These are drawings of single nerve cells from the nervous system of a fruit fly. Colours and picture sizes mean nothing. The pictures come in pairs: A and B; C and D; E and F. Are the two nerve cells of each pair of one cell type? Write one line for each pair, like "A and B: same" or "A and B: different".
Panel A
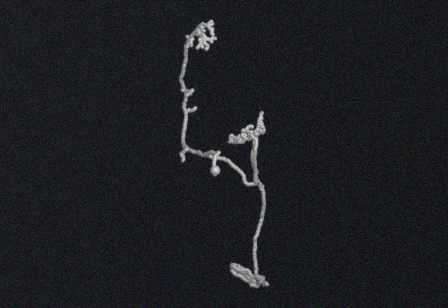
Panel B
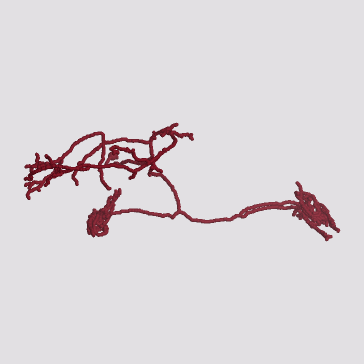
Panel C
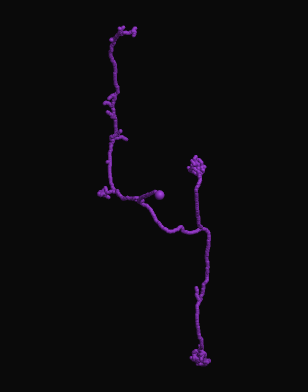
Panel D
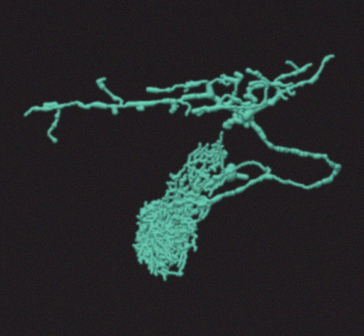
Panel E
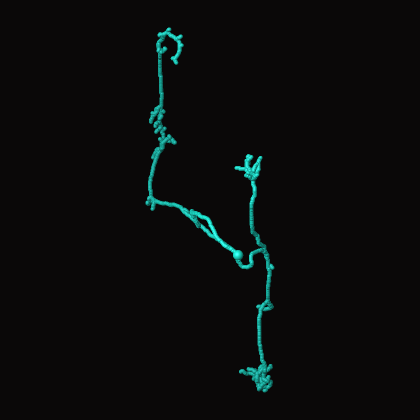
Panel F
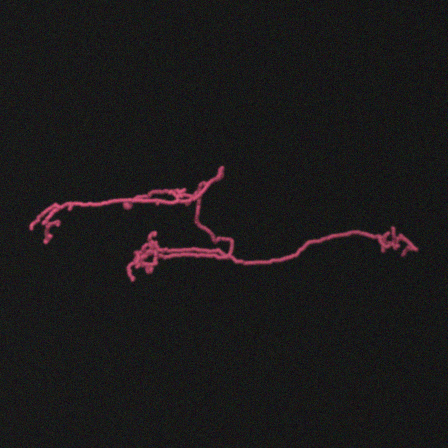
A and B: same
C and D: different
E and F: same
